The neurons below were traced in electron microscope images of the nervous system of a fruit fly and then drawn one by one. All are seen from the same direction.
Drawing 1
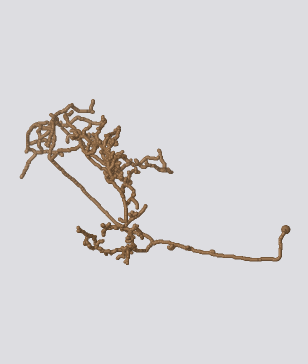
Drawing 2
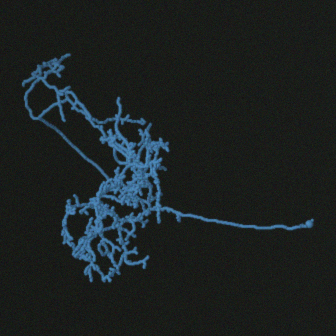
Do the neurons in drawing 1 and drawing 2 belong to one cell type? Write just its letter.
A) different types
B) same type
A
